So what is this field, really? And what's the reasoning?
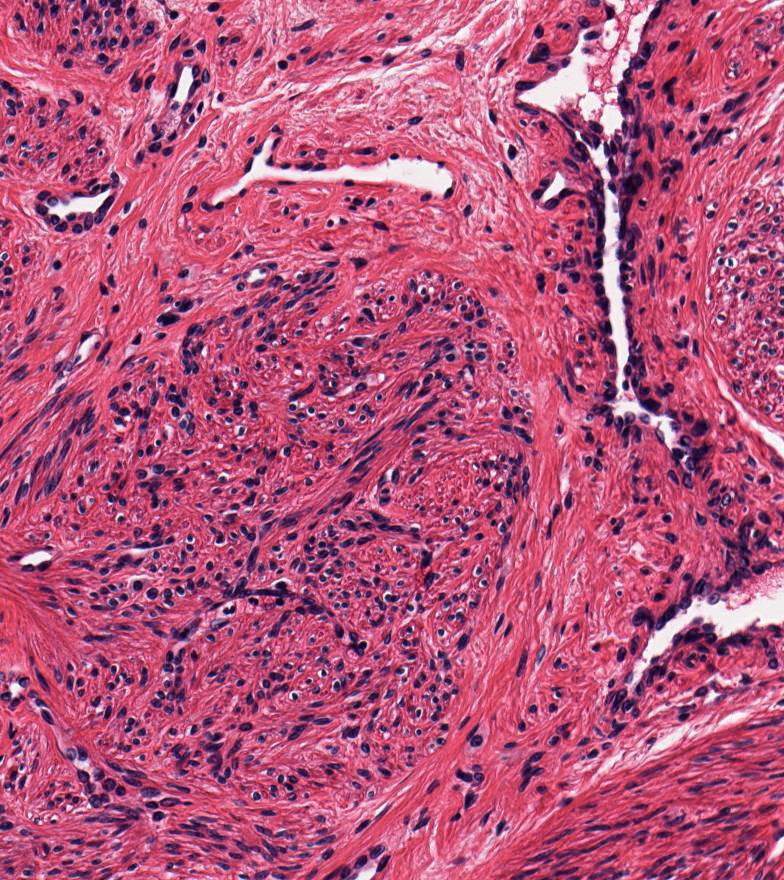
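Answer: smooth muscle. Around the central bundle, cells run lengthwise in sweeping curved fascicles with elongated, blunt-ended nuclei and abundant bright pink, finely fibrillar cytoplasm.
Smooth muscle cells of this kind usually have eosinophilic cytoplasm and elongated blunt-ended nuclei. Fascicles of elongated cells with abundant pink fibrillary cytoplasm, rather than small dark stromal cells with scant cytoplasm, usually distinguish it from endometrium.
No fat cells are seen.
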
